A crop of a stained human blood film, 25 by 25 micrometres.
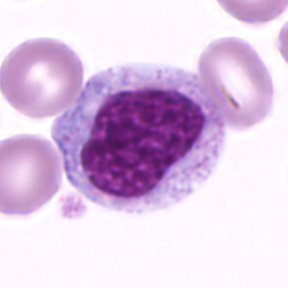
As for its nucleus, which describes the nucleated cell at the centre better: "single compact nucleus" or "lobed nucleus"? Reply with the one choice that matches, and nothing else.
Single compact nucleus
